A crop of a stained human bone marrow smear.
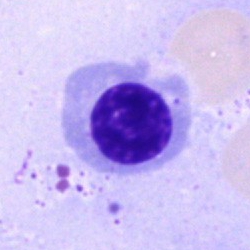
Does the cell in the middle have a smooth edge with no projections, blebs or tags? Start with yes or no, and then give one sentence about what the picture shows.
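No. The cell outline is irregular, with shallow bulges, most marked along the top edge.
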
